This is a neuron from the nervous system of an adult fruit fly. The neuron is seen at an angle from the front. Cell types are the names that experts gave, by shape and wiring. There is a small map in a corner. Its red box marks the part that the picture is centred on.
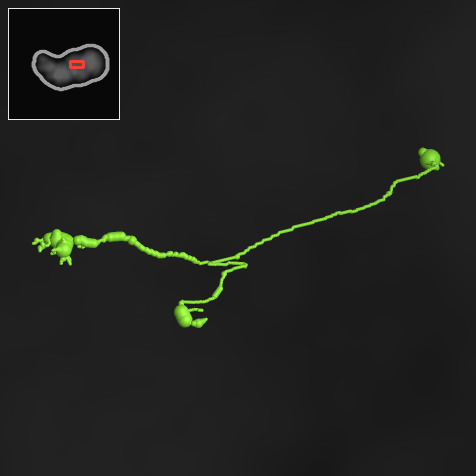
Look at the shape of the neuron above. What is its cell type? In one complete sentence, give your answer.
Cell type TuBu09 is what this neuron is.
